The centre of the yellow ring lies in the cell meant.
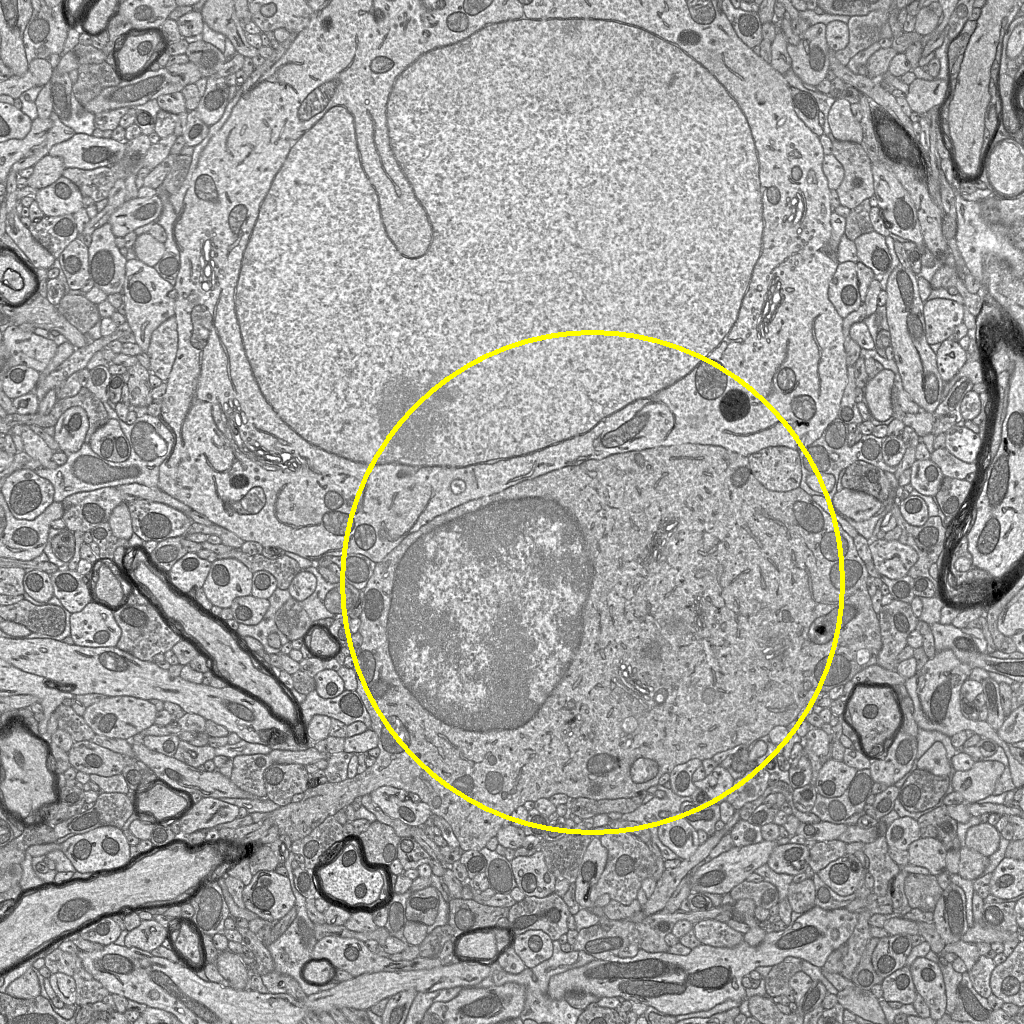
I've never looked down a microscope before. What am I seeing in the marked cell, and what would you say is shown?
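The marked cell's whole oval nucleus is in view, set toward the left of the cell body, with a smooth outline and no deep infolding. Its chromatin forms large dark clumps separated by paler patches. Broad pale cytoplasm extends to its right. This is an oligodendrocyte.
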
